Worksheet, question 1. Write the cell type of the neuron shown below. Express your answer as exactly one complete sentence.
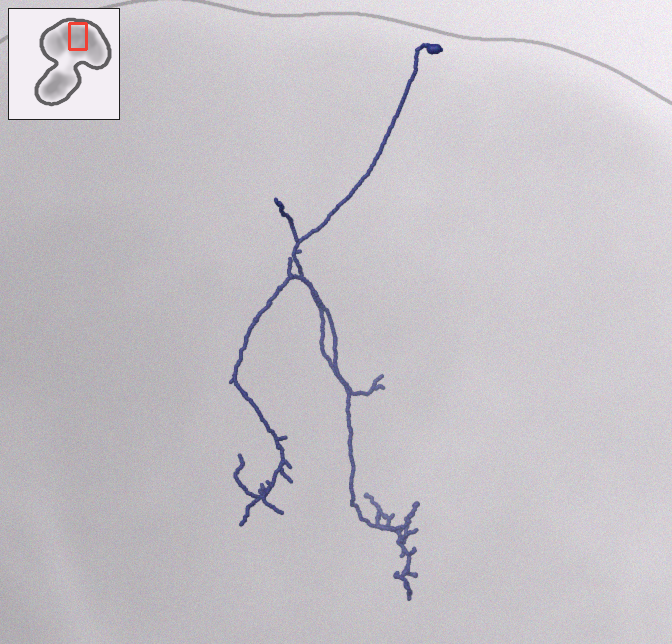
On the level of cell type, this neuron is PS005_b.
